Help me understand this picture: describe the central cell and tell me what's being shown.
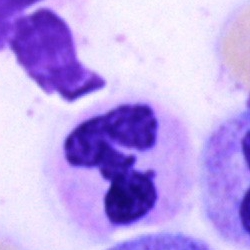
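Lobes joined by narrowed parts make up the nucleus, whose chromatin is dense, dark purple and clumped. Ample, pale pink cytoplasm contains only fine, faint pinkish-lilac granules. Name: segmented neutrophil.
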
